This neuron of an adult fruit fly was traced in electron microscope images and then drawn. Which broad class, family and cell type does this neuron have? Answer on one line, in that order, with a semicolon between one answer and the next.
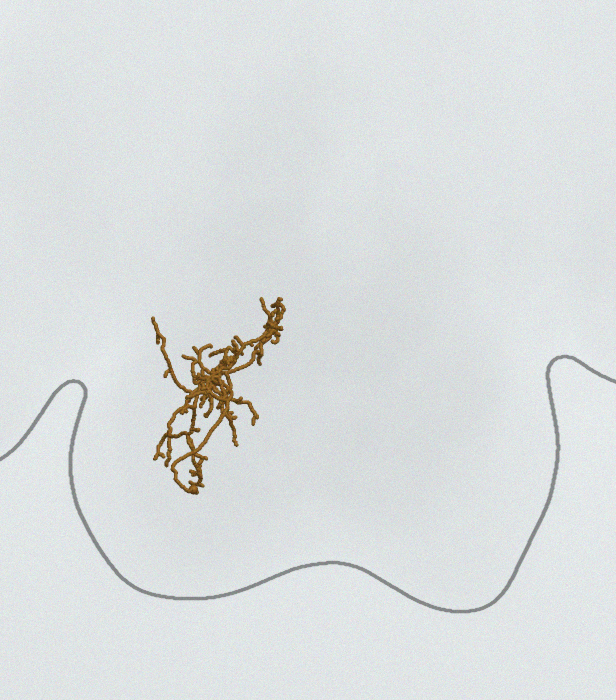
nerve-cord intrinsic neuron; hemilineage 21A; IN21A058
